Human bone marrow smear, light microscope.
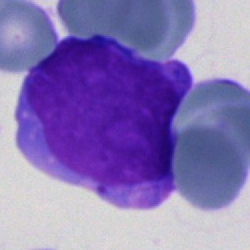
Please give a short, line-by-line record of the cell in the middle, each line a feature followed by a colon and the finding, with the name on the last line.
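Outline: irregular, a bit angular, not smoothly round
Nucleus: fills most of the cell
Chromatin: deep purple, finely textured, no coarse dark clumps
Cytoplasm: scant pale blue-violet rim, widest at the lower left
Name: blast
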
